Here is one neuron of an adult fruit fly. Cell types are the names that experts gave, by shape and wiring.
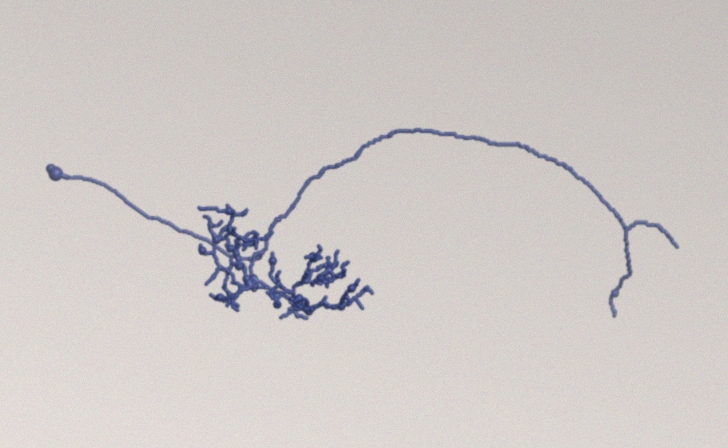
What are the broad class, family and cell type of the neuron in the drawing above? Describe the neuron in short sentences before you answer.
The cell body can be seen on the left of the picture. The picture shows dozens of branch ends. Its broad class is visual projection neuron. The family is LC. It is of cell type LC20b.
